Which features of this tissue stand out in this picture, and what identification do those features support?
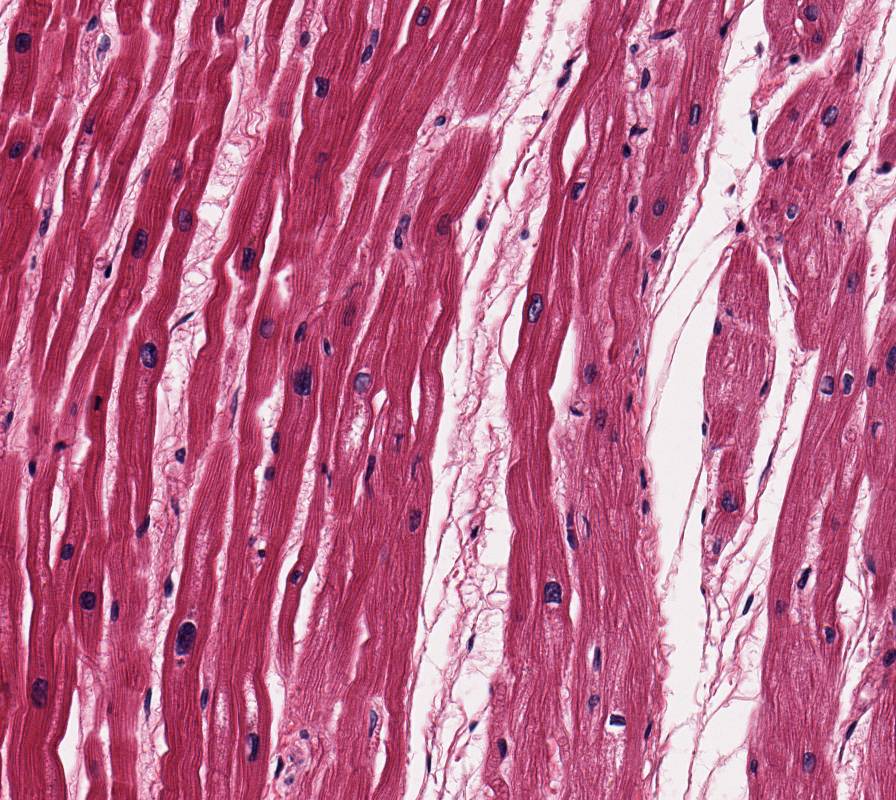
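Long muscle fibres fill the field, running roughly from top to bottom in parallel bands. Some fibres branch and join their neighbours. Nuclei appear singly along the fibres, not in rows or clusters. The cytoplasm is deep pink with fine lengthwise striations. This is the atrial appendage of the heart.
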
